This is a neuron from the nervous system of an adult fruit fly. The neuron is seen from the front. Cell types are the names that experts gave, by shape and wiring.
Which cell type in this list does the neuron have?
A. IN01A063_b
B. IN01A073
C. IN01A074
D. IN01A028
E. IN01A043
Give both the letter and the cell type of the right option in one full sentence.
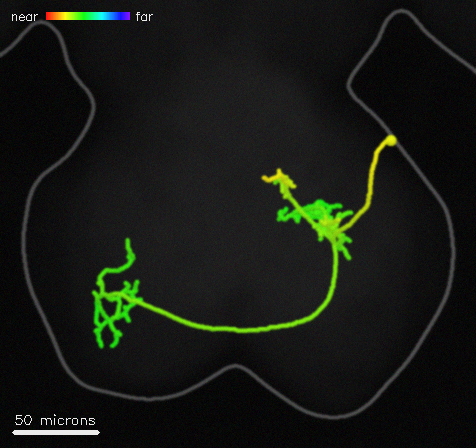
The neuron takes the cell type IN01A073, listed as option B.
